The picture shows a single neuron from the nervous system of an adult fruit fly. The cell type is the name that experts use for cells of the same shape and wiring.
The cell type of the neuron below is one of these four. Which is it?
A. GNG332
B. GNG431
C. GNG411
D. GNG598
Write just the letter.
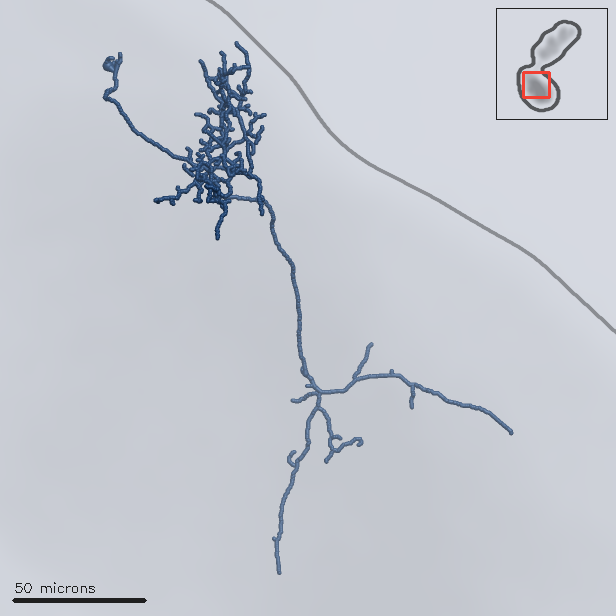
C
